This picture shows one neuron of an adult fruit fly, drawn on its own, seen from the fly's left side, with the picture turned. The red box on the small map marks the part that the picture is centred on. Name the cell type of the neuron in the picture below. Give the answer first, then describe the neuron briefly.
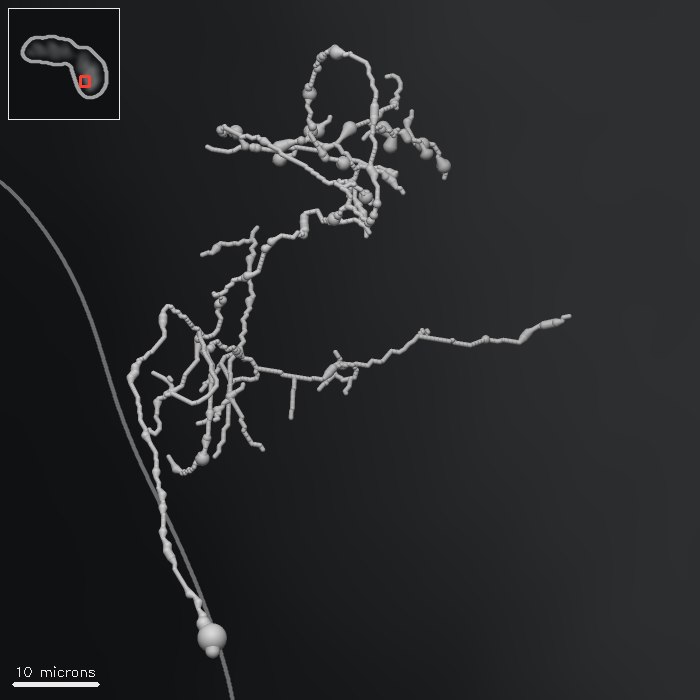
It is of cell type CB4131. It is a central-brain intrinsic neuron. From top to bottom in the picture it spans about 75 microns. The picture shows dozens of branch ends.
